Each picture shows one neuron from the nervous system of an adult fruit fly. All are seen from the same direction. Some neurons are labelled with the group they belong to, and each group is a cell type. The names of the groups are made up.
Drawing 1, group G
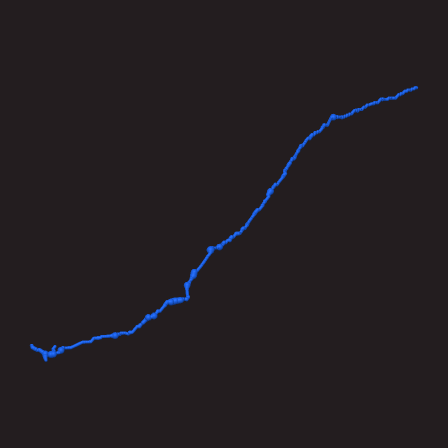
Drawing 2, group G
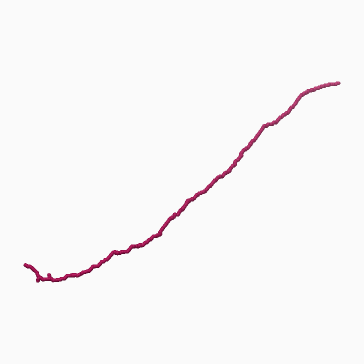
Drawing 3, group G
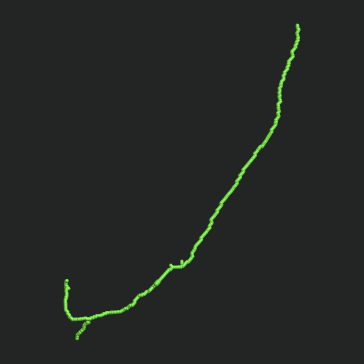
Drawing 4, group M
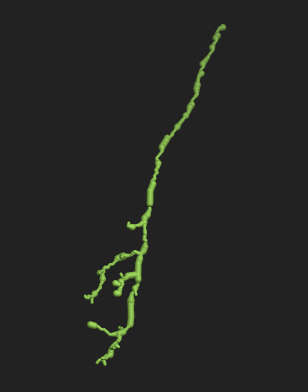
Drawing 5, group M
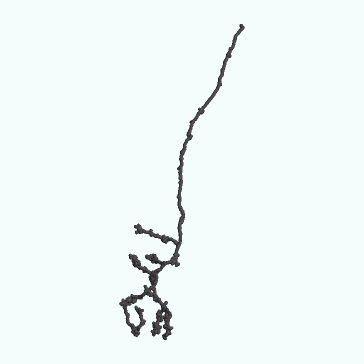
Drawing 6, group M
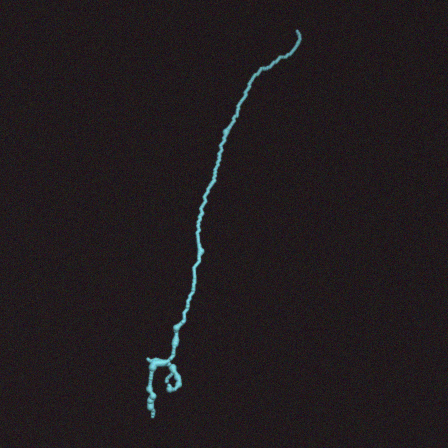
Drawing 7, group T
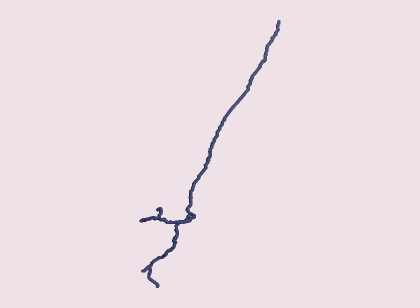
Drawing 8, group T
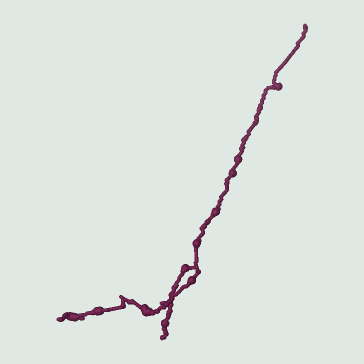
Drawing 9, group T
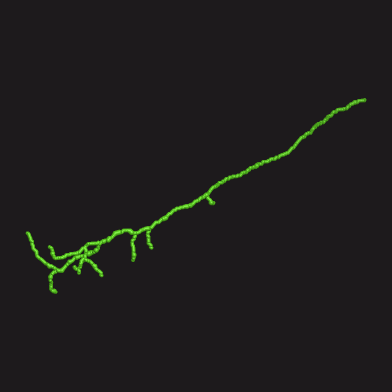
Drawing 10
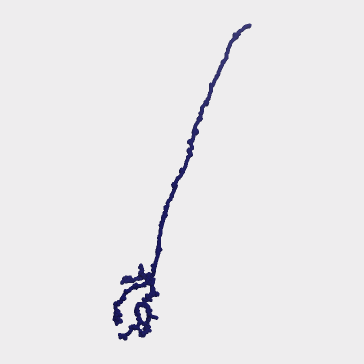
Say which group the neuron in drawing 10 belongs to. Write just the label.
group M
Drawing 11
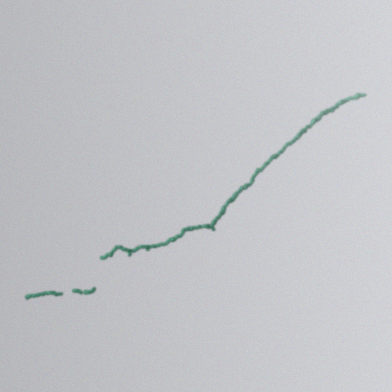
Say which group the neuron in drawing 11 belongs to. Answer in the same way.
group T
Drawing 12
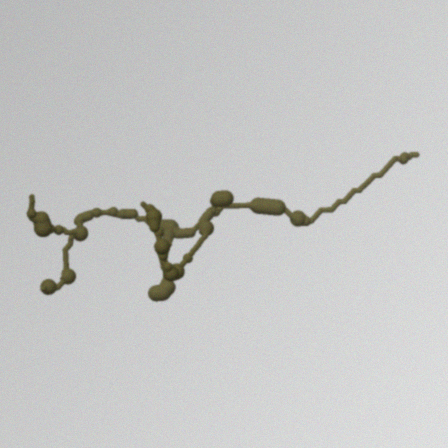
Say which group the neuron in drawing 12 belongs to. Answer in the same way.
group M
